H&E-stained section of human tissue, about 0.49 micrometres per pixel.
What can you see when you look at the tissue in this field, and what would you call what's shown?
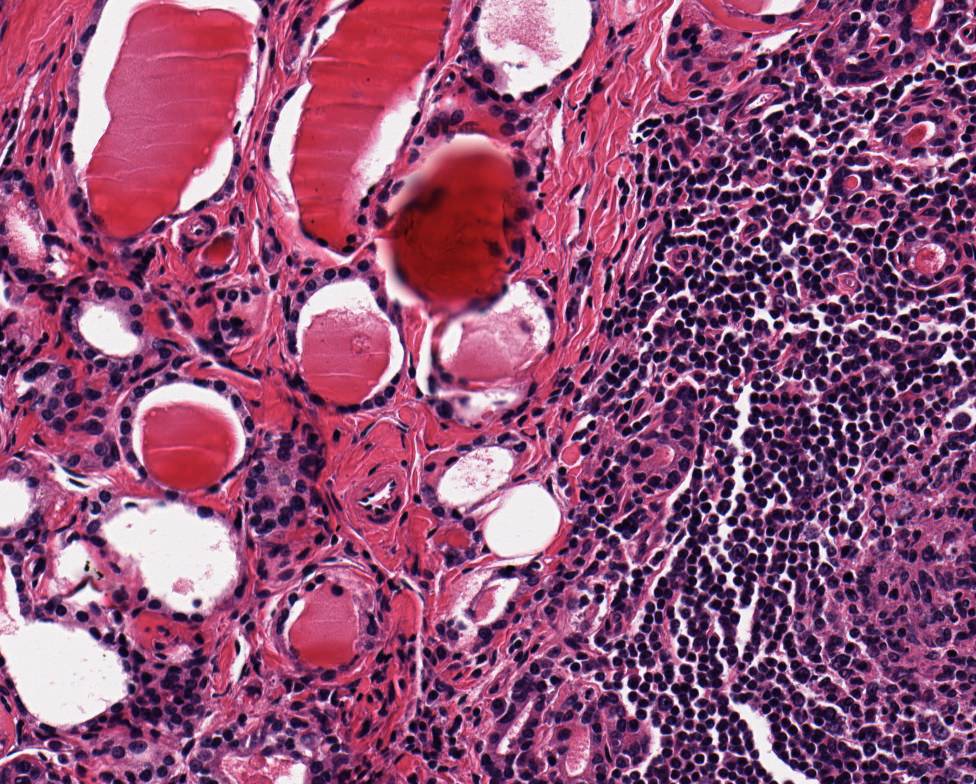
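I see rounded follicles on the left, a dense sheet of small dark cells on the right. Many follicles hold homogeneous pink-red colloid; a single layer of flat to cuboidal cells lines them. That sheet is lymphocytes, small round dark nuclei with scant cytoplasm. This is thyroid.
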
